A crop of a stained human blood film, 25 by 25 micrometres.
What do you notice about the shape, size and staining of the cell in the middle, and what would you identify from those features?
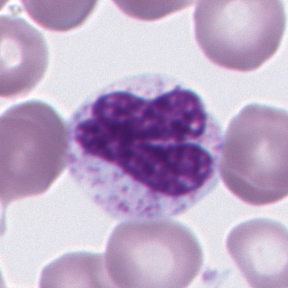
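Start with the outline: it is round and smooth. Inside, the nucleus is folded into several broad lobes joined by thick connections, and it measures about 12 by 9 micrometres. Its chromatin is dark purple and coarsely clumped. The cytoplasm is very pale, almost colourless, and widest below the nucleus. Put together, this is a segmented neutrophil.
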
